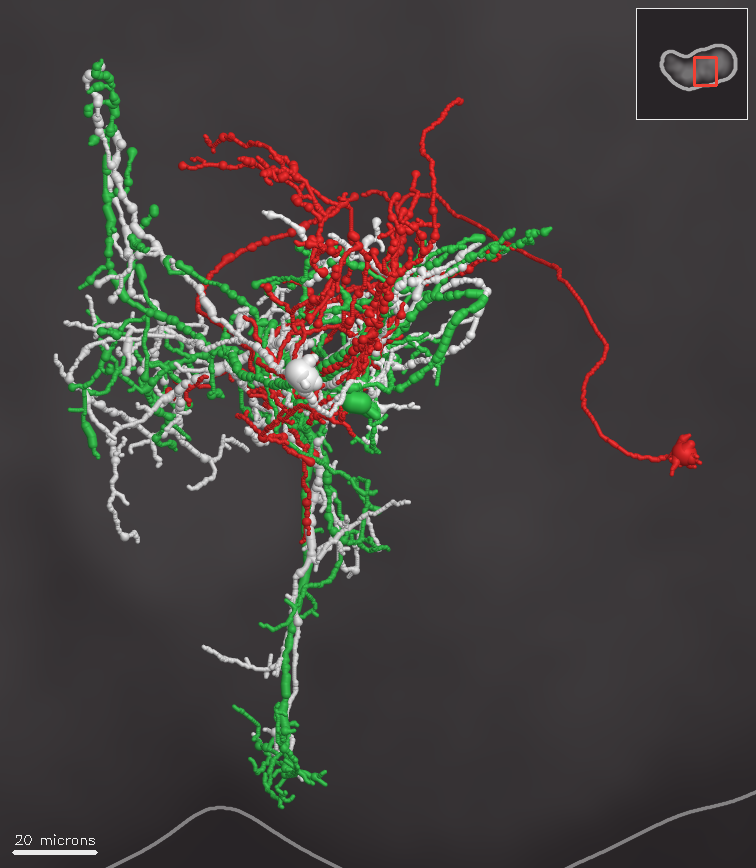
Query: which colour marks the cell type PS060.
white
